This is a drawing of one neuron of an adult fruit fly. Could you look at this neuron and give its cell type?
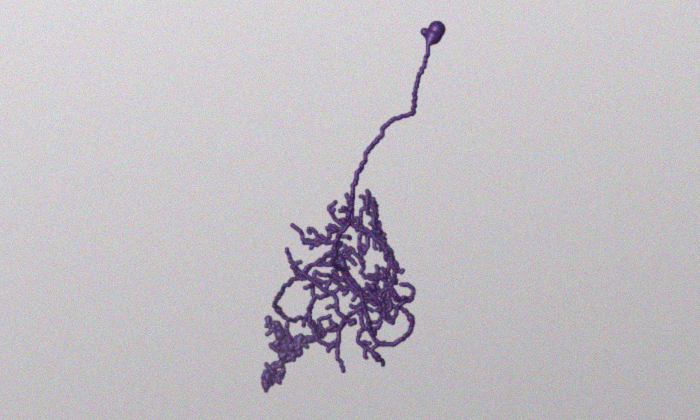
FR1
